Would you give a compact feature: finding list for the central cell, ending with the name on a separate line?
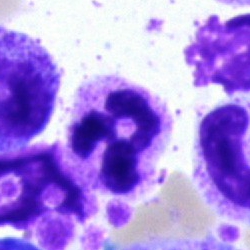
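Nucleus: several lobes in a ring around a small pale central space
Chromatin: dense, dark purple
Cytoplasm: pale pinkish-lilac
Granules: fine, violet, scattered through the cytoplasm
Name: segmented neutrophil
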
